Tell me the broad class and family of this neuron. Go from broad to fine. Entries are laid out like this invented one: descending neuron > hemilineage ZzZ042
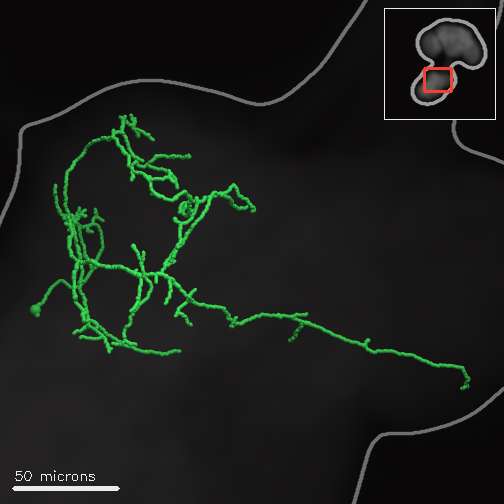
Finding: nerve-cord intrinsic neuron > hemilineage 03A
